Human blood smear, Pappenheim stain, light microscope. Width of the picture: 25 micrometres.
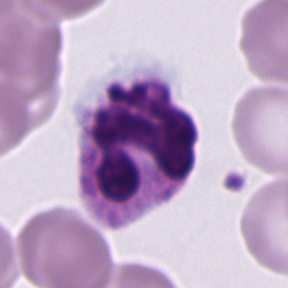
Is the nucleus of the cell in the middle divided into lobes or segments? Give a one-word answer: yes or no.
Yes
